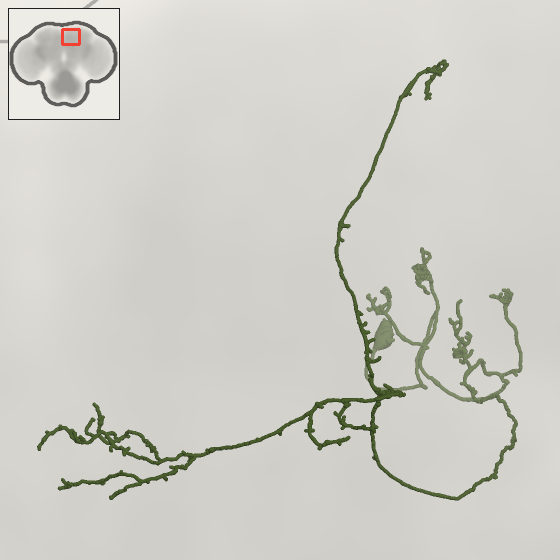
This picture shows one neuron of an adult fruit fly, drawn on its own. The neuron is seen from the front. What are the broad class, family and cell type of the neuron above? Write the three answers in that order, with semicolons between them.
central-brain intrinsic neuron; class Kenyon Cell; KCa'b'-ap2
